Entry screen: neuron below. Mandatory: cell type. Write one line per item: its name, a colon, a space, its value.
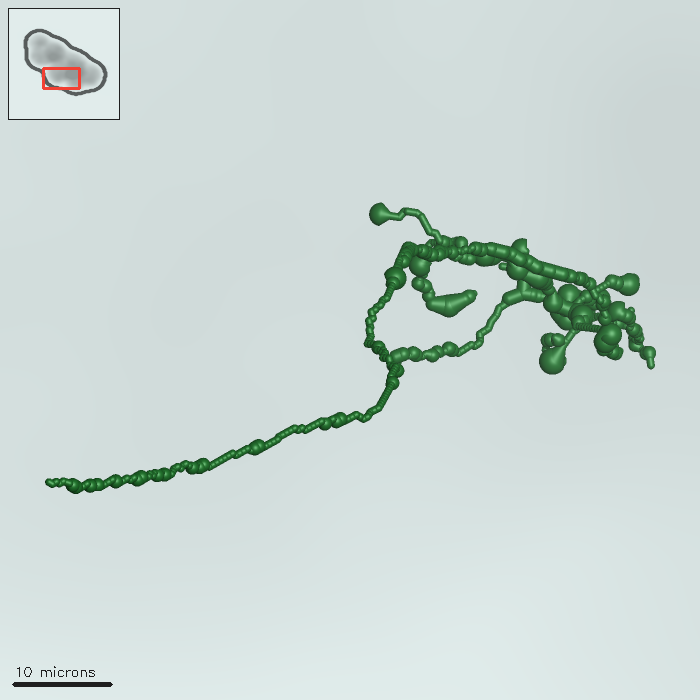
cell type: SNta18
